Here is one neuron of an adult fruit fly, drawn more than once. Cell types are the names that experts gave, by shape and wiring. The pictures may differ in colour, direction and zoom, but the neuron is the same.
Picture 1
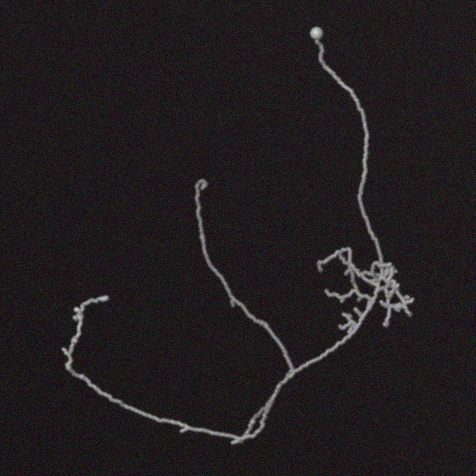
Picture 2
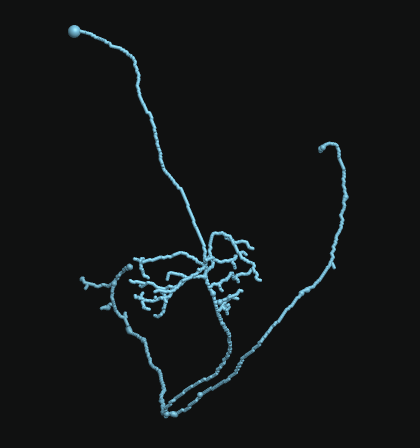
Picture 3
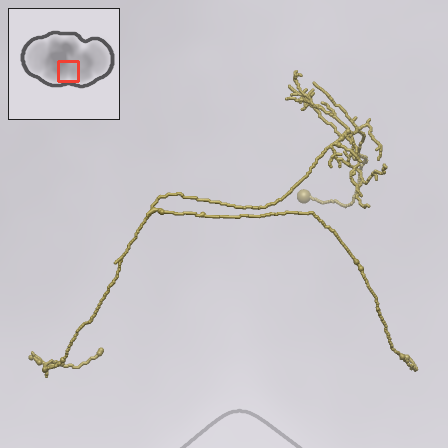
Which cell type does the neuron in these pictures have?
FS1B_b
